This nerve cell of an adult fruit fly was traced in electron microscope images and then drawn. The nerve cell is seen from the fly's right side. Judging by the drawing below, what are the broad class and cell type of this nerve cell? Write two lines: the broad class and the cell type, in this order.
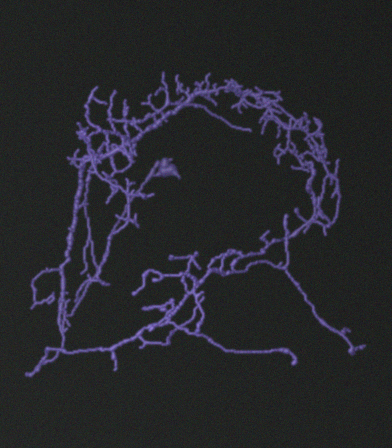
central-brain intrinsic neuron
SLP304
